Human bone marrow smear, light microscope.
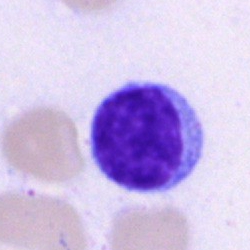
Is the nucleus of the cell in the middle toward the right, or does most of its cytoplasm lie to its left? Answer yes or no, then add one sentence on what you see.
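No. The nucleus sits off-centre, pushed toward the left side of the cell.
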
